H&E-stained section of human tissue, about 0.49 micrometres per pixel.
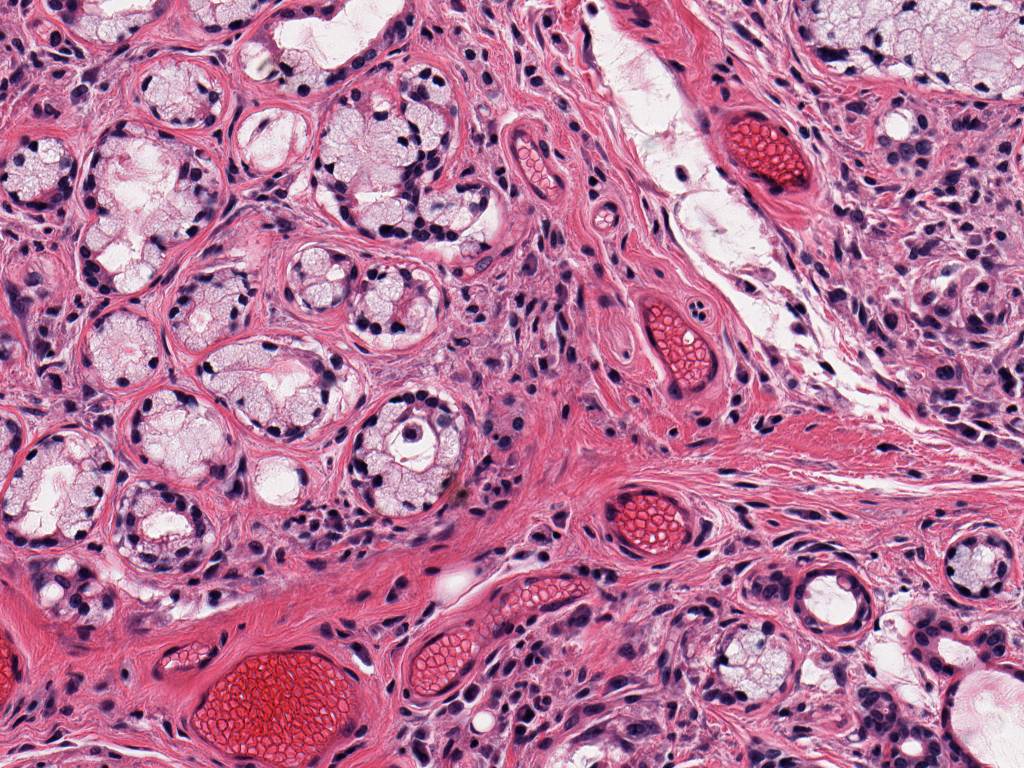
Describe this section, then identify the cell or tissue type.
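Looking across, gland acini crowd the left half, while the centre is mostly fibrous stroma with vessels; the largest blood-filled vessel sits at lower left. In the upper left the acini are rounded and full of pale, foamy, bubbly cytoplasm, and their nuclei are dark and flattened against the cell base. So this section is minor salivary gland.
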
